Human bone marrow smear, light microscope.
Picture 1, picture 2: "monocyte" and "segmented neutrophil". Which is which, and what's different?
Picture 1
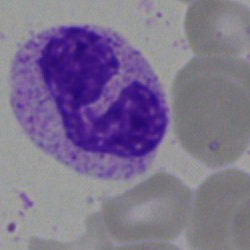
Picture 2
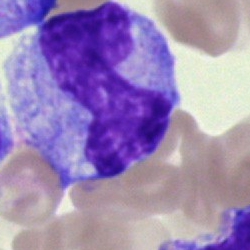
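First, identity: picture 1 is a segmented neutrophil and picture 2 is a monocyte. Outline: the segmented neutrophil is a smooth oval with no surface projections, while the monocyte is irregular rather than smoothly round. Nucleus: in the segmented neutrophil it is deeply indented, with a pale cleft running diagonally between two broad joined parts. In the monocyte it is irregular and folded, with a deep indentation in its outline.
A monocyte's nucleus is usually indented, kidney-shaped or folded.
Chromatin: both are dark purple. The segmented neutrophil's is dense and coarsely clumped, and the monocyte's is mottled, with small paler patches among denser areas. Nucleoli: neither cell shows a distinct one.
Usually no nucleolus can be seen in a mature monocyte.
Cytoplasm: both cells have plenty, widest on the left and, in the segmented neutrophil, also on the lower side. It is pale lilac in the segmented neutrophil and pale greyish blue in the monocyte.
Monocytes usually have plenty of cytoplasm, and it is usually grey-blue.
Vacuoles: none are visible in the segmented neutrophil's cytoplasm.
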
